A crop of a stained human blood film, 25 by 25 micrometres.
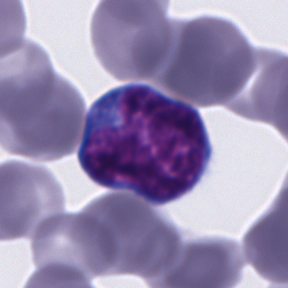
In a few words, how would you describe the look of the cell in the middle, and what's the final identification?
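The cell measures about 11 micrometres across, and its nucleus fills nearly the whole of it. Chromatin is dark purple and coarsely clumped. Cytoplasm forms only a thin blue rim, widest at the upper left. It is a typical lymphocyte.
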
